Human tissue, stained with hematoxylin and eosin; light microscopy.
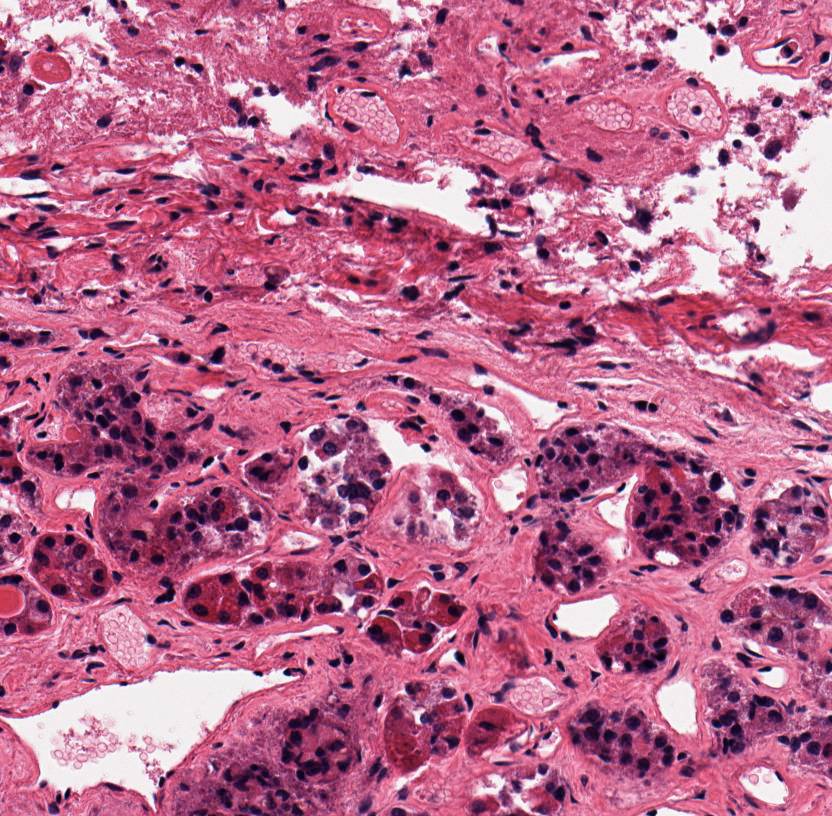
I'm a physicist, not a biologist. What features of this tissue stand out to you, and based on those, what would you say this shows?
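Cells within the nests have round, dark-staining nuclei. Their cytoplasm is granular, ranging from purple to bright red. One nest near the centre has paler, vacuolated cytoplasm compared with the nests around it. The upper half of the field consists of loose fibrous tissue with scattered spindle-shaped nuclei. The tissue is pituitary.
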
